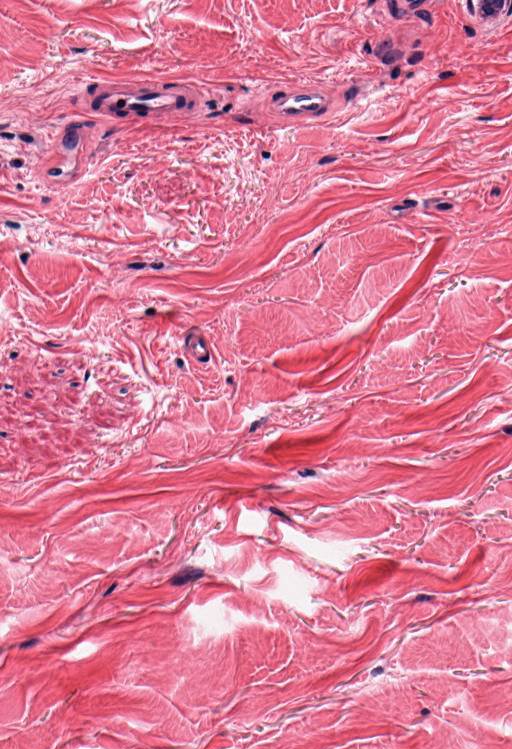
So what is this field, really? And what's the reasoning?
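Dermis is the answer. First check: dense, coarse, deeply eosinophilic collagen bundles fill the whole field, with few cells between them. Second check: the scattered nuclei between the bundles are small, dark and spindle-shaped.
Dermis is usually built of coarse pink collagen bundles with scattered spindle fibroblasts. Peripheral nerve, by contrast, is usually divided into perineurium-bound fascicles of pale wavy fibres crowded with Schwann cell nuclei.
Third check: the coarse, deep pink bundles and sparse nuclei here match neither of those nerve features. Last check: no epithelium and no fat cells are present.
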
